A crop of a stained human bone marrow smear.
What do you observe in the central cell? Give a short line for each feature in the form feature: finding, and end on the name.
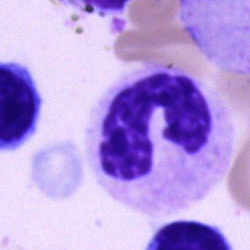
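Nuclear shape: single unsegmented band, bent into a horseshoe
Opening: faces downward
Cytoplasm: abundant, pale lilac
Granules: only fine and faint, no large dark ones
Name: band neutrophil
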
